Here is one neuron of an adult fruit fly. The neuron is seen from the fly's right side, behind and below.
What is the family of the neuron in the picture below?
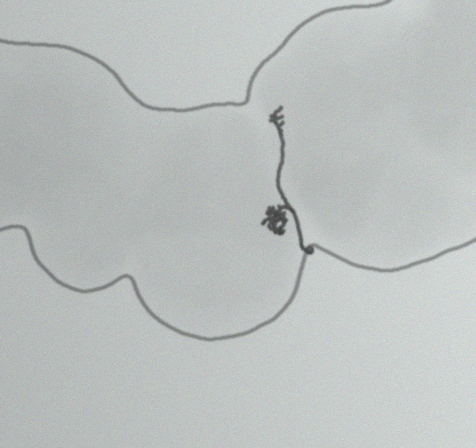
LoVP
